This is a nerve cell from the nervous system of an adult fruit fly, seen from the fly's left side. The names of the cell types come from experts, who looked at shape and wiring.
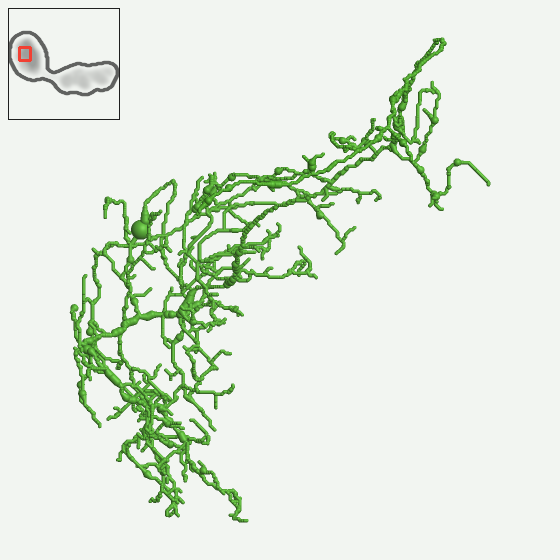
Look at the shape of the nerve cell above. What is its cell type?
AVLP178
